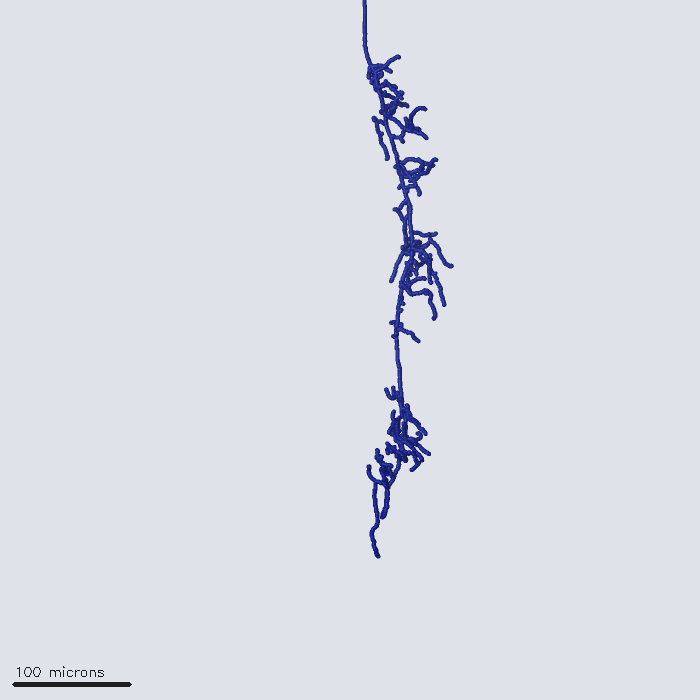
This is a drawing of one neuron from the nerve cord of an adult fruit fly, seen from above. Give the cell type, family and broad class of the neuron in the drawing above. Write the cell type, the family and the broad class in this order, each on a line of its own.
DNd05
DNd
descending neuron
